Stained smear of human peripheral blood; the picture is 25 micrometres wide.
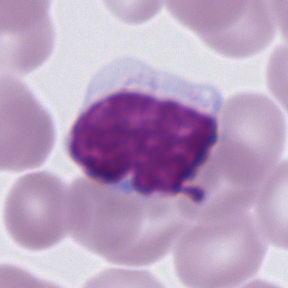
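Large granular lymphocyte: the nucleated cell at the centre of a stained smear of human peripheral blood. The nucleus, about 13 by 9 micrometres, has a notch in its lower edge that gives it a two-lobed look, and a small dark knob projects from its lower right edge. The chromatin is dark purple and coarsely clumped. Most of the cytoplasm forms a narrow cap above the nucleus.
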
